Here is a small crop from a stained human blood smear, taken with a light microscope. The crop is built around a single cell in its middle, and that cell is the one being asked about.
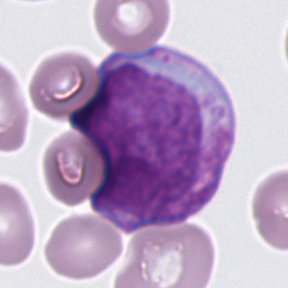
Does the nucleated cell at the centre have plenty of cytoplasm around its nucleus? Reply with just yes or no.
No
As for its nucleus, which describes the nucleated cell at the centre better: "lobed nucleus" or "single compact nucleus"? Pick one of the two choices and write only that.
Single compact nucleus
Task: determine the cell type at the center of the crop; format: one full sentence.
The middle of this crop is occupied by an atypical promyelocyte.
